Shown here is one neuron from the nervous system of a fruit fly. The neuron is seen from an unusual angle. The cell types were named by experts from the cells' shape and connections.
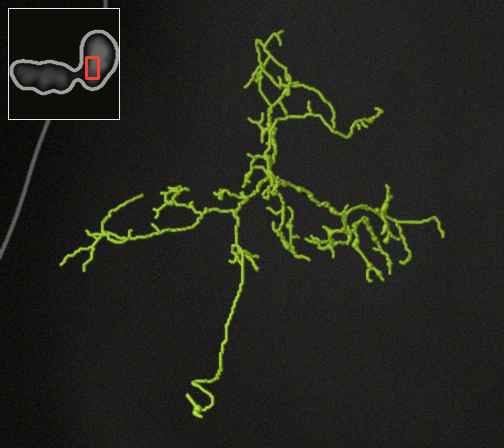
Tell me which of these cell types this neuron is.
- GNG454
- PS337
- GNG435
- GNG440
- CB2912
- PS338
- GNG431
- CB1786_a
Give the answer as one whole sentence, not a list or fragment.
The type assigned to this neuron is CB2912.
